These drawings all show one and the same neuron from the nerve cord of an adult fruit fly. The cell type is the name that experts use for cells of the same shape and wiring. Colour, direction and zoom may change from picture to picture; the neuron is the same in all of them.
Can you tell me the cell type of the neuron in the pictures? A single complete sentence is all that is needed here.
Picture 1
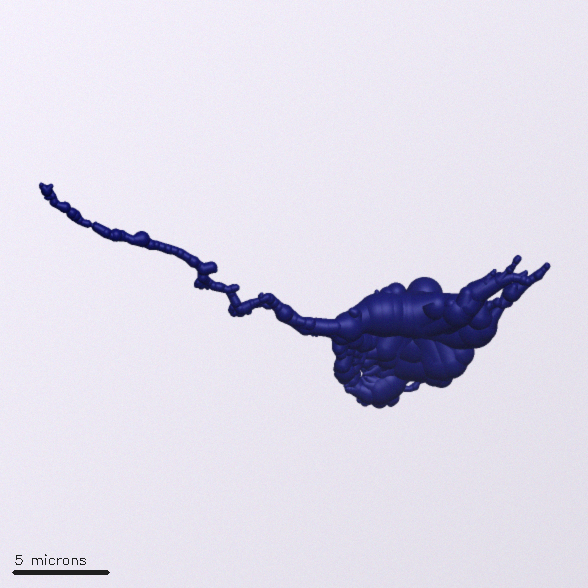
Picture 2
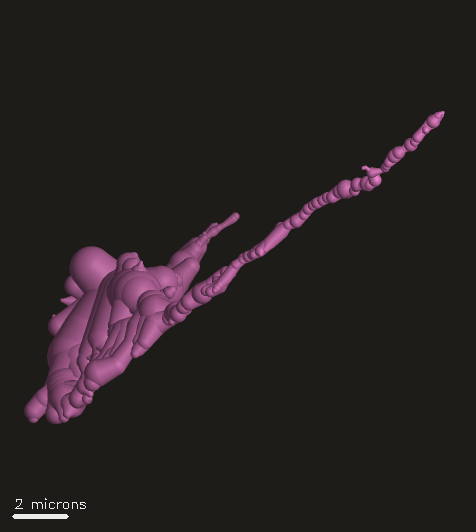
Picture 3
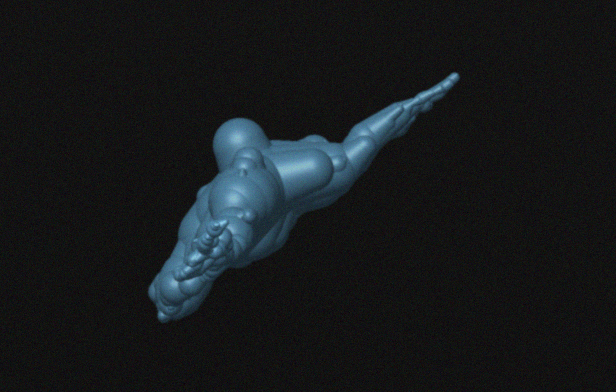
The type assigned to this neuron is SNta30.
